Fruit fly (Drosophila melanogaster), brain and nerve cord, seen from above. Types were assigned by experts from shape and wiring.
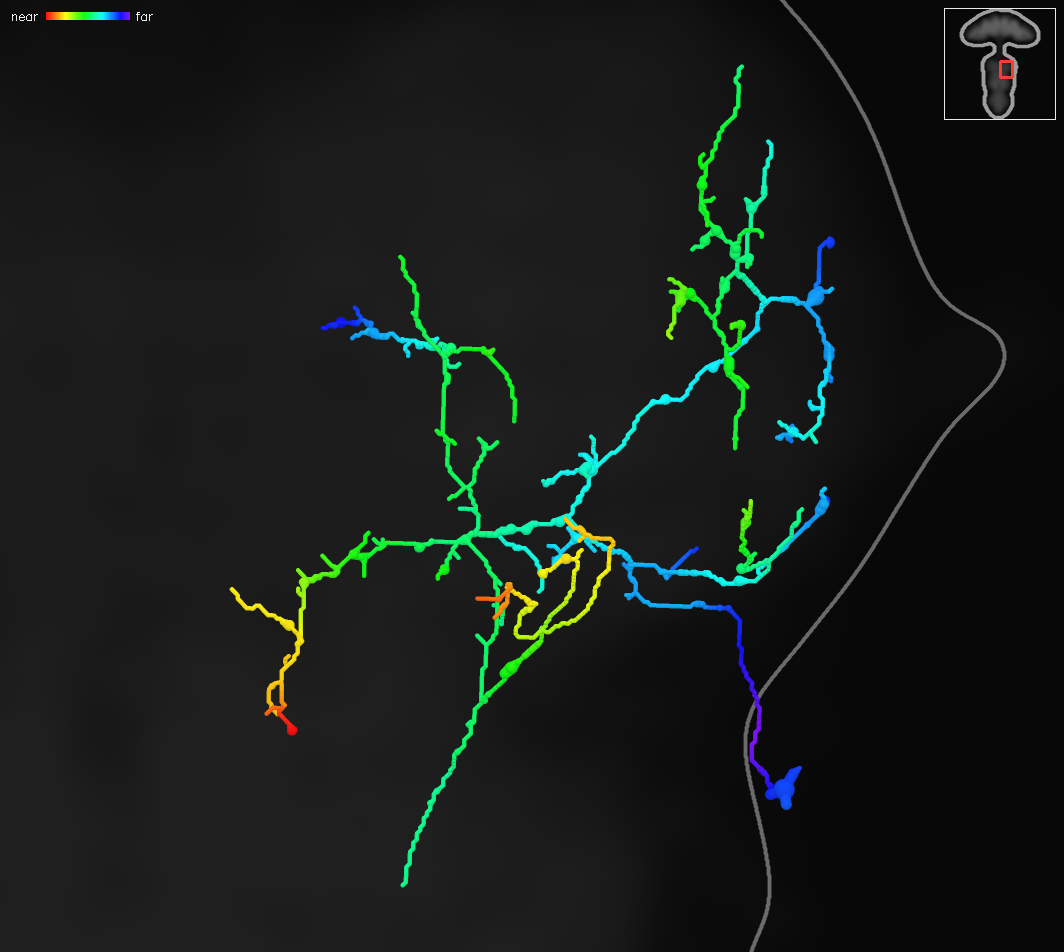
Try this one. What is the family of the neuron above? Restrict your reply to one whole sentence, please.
One member of family hemilineage 21A is this neuron.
